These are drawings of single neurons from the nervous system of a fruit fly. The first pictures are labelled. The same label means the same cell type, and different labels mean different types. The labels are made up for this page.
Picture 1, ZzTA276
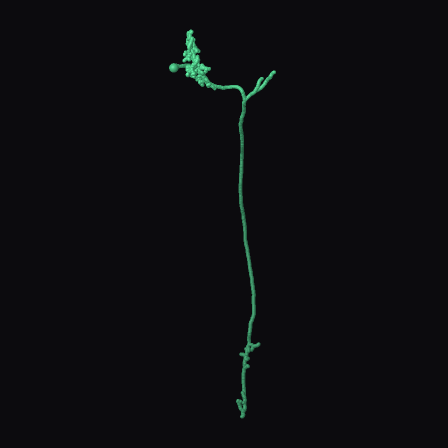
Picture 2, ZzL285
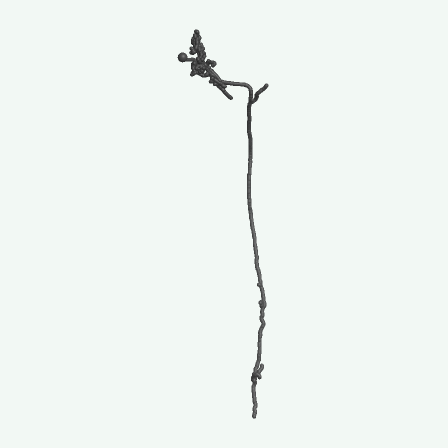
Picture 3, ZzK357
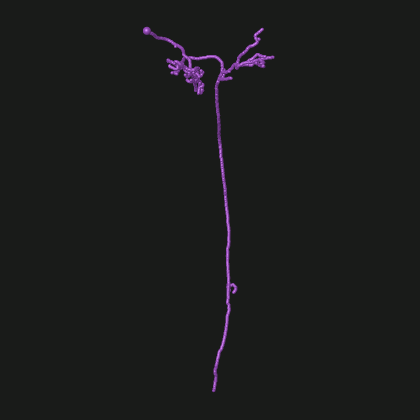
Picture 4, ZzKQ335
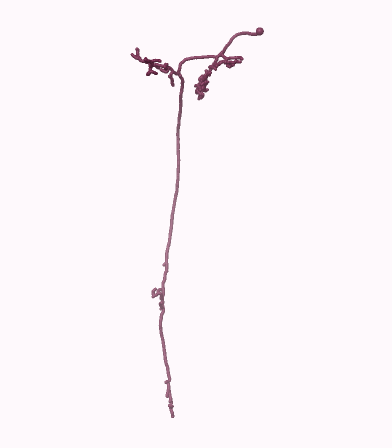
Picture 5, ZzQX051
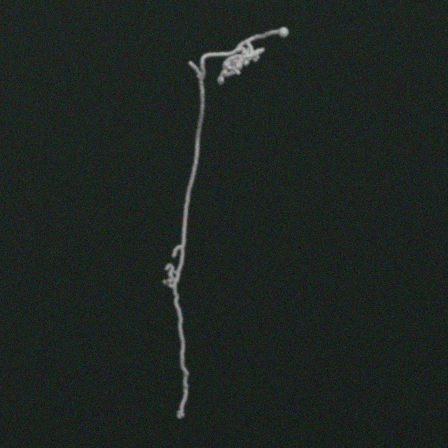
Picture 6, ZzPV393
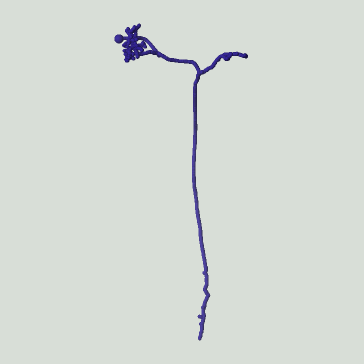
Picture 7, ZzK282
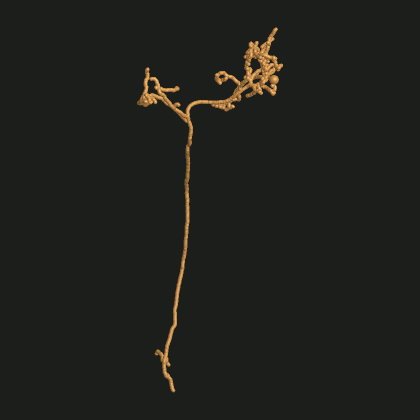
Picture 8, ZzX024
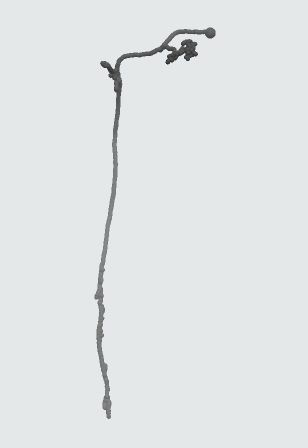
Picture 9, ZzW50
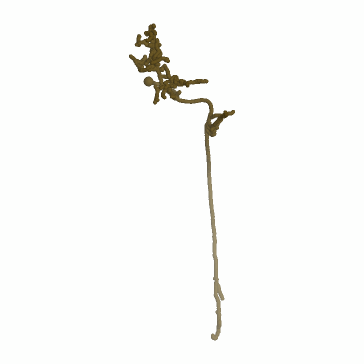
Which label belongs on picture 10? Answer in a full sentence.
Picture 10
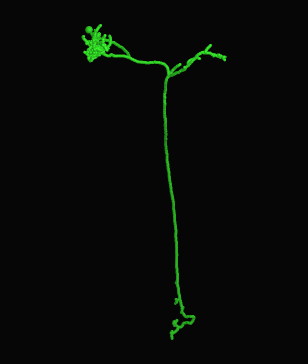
It belongs to ZzPV393.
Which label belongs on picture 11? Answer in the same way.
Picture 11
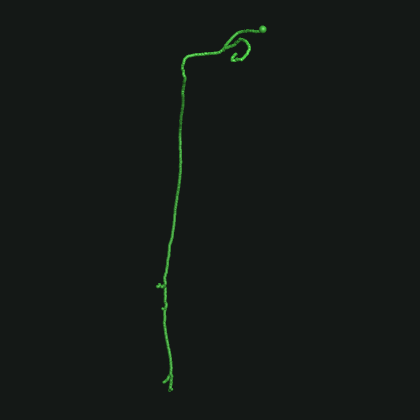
It belongs to ZzX024.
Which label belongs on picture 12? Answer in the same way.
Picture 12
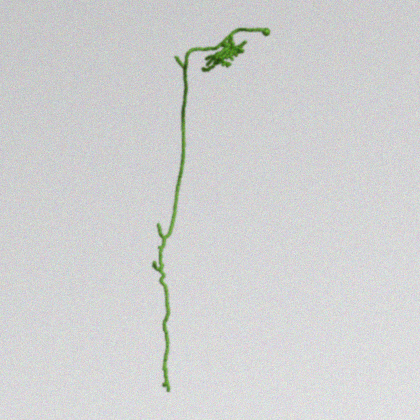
It belongs to ZzQX051.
